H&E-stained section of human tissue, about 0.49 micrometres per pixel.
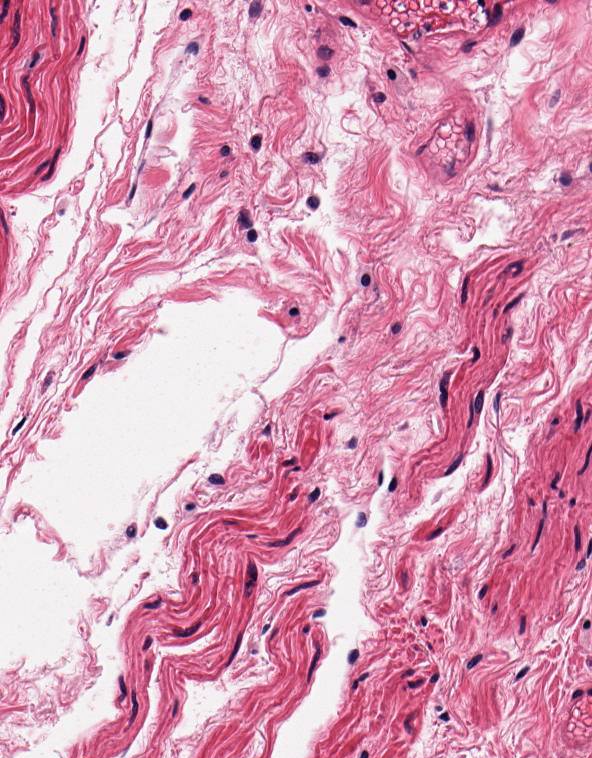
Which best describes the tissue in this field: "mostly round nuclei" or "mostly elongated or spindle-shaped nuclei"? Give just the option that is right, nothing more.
Mostly elongated or spindle-shaped nuclei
